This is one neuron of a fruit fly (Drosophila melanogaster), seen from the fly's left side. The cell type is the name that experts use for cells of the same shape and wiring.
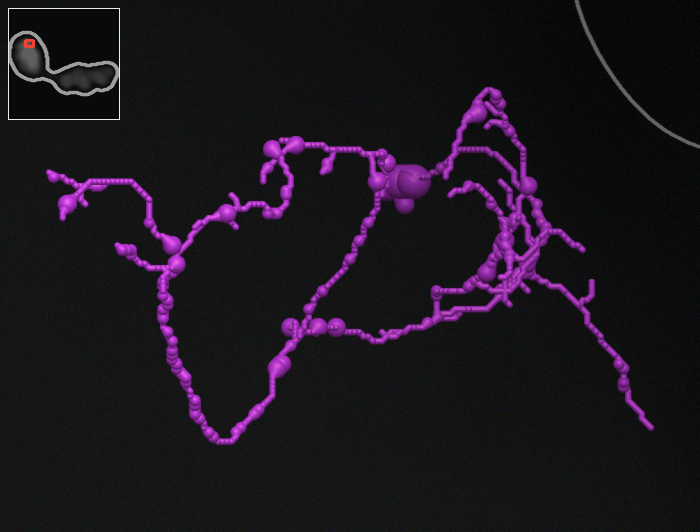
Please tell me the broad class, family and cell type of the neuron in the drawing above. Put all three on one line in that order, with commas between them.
central-brain intrinsic neuron, hemilineage SLPpl1, SMP232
